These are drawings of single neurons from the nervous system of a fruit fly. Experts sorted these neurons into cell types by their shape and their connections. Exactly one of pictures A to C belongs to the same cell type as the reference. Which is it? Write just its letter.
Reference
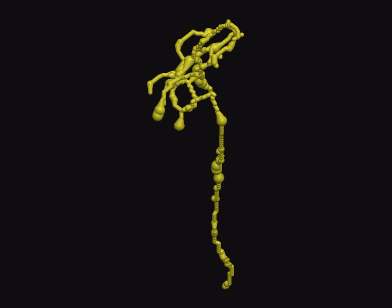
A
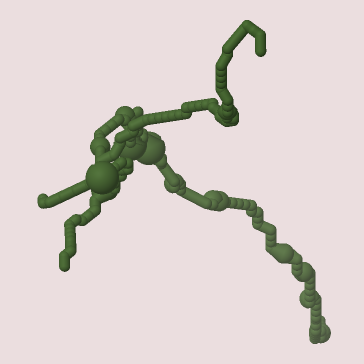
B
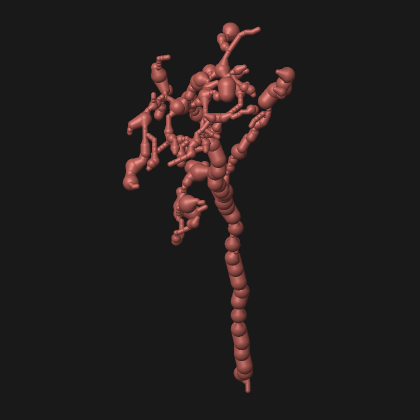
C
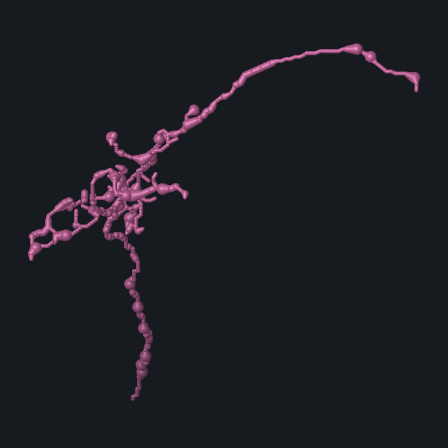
B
